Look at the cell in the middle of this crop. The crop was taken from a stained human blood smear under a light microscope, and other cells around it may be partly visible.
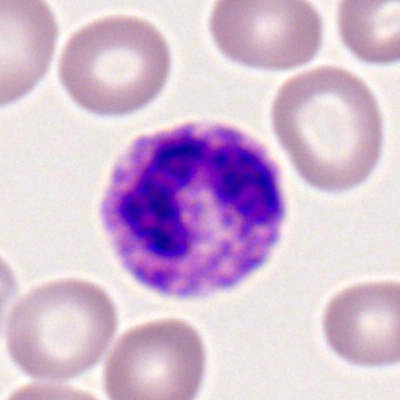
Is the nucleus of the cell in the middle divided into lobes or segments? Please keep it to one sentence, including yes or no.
Yes, the nucleus of the cell is not one mass but distinct lobes.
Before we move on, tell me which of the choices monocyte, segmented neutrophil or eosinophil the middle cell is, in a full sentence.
The cell centred in this crop is categorized as an eosinophil.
